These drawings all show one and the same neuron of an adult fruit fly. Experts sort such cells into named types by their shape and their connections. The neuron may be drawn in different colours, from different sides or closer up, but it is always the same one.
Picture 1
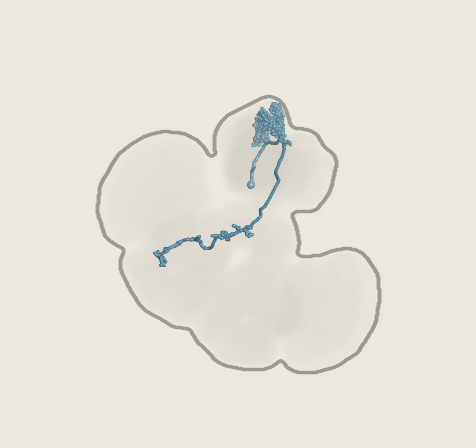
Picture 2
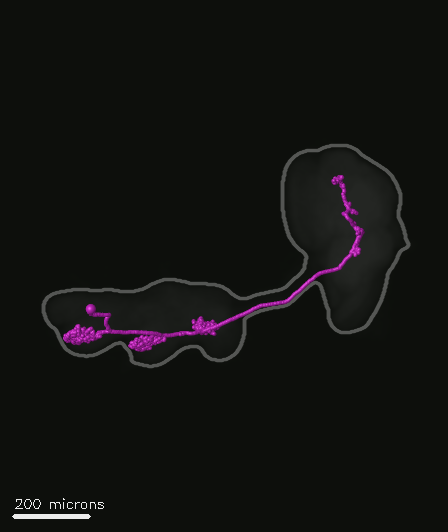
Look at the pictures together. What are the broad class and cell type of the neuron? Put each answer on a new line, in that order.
ascending neuron
ANXXX075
